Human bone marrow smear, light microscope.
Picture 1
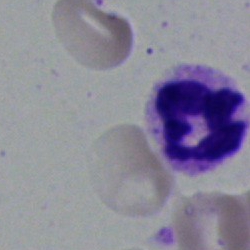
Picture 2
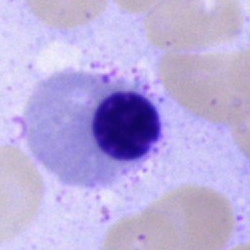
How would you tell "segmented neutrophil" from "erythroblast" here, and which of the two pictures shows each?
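Let's start with who is who: picture 1 is the segmented neutrophil, and picture 2 is the erythroblast. Look first at the nuclei. In picture 1 the nucleus is bent into a ring-like loop around a pale central area, its chromatin dense and stained dark purple, with no nucleoli in view. In picture 2 the nucleus sits off-centre, toward the right side of the cell, and its chromatin is very dark purple and dense. Now the cytoplasm. The neutrophil's is pale lilac with no vacuoles, while the erythroblast's is pale greyish blue and abundant, covering more area than the nucleus.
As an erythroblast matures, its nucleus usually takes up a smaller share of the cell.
The left part of the erythroblast's cytoplasm is free of granules.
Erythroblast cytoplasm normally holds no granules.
Both outlines are smooth: the neutrophil's is roughly round, and the erythroblast's has no surface projections.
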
